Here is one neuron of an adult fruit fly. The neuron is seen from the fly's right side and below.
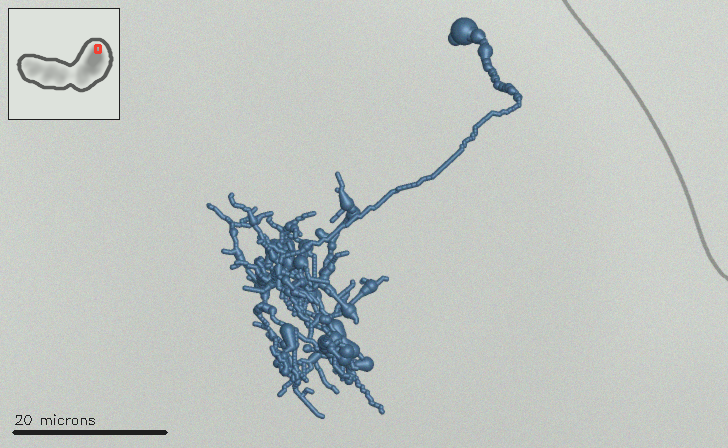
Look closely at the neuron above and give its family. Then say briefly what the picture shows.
Its family is Cm. This is an optic-lobe intrinsic neuron. From top to bottom in the picture it spans about 50 microns. Dozens of branch ends can be seen.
